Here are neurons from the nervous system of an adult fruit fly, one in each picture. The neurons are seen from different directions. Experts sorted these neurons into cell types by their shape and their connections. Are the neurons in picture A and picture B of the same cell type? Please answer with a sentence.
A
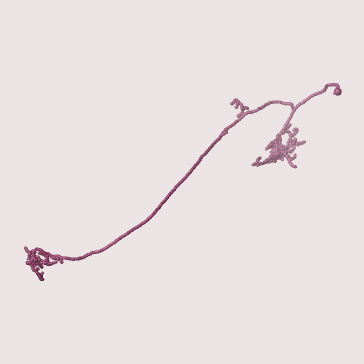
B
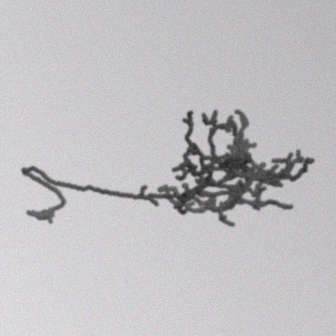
They are of different cell types.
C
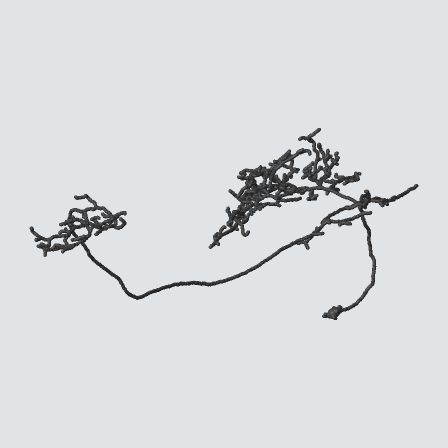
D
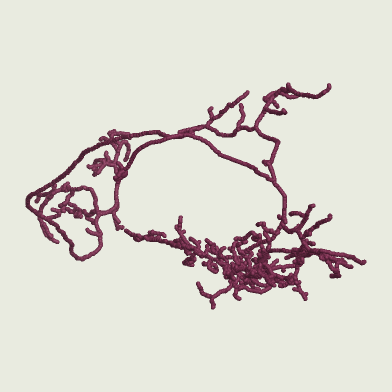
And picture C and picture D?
They are of the same cell type.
